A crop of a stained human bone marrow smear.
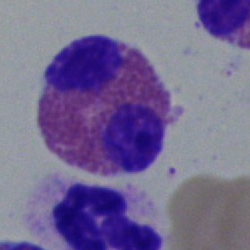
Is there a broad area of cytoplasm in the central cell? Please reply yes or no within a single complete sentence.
Yes, this cell has broad cytoplasm around its nucleus.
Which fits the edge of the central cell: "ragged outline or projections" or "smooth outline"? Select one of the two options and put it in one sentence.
What bounds the cell is a rough outline.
